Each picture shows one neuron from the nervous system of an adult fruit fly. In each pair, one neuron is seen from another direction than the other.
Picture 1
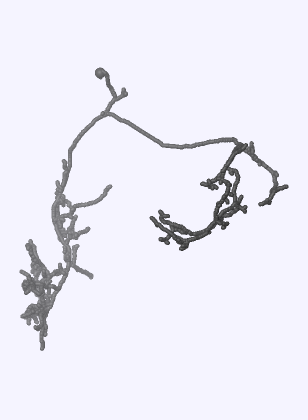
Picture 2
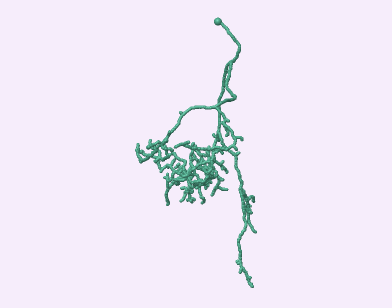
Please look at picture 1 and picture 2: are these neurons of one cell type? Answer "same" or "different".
different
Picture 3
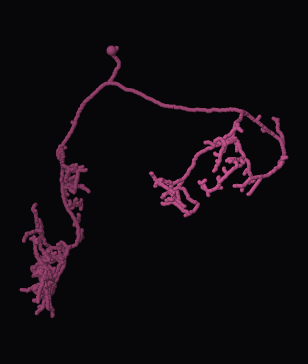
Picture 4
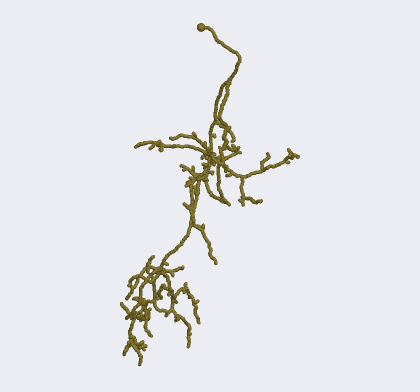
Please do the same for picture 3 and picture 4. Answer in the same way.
different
